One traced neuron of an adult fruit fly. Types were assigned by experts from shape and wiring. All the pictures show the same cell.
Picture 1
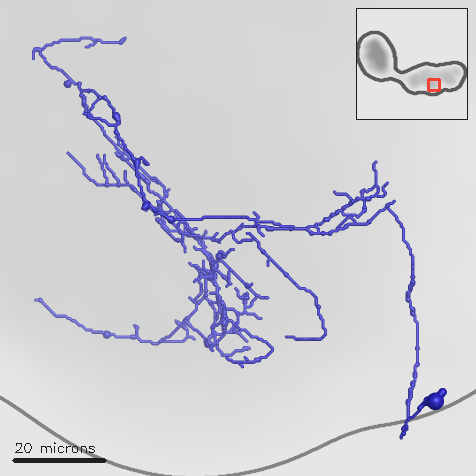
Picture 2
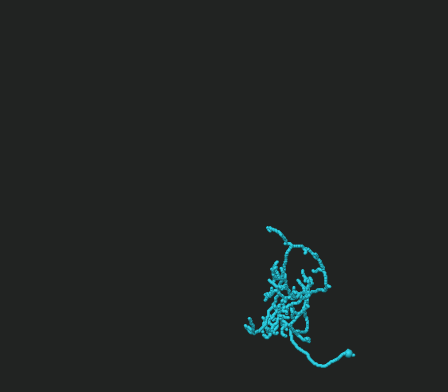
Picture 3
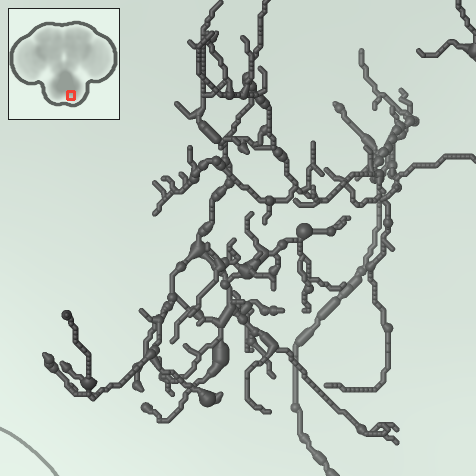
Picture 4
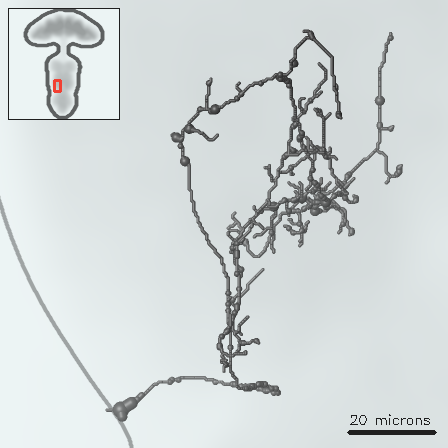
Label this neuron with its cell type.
IN20A.22A084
